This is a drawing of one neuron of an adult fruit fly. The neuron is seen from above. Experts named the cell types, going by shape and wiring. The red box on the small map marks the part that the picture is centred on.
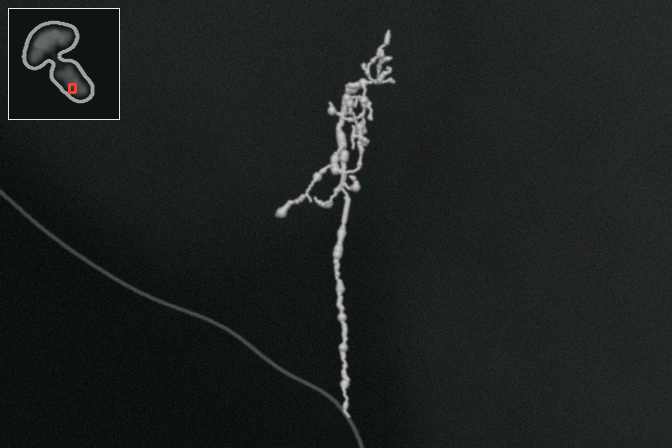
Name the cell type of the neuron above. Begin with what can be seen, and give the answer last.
It is in the nerve cord and does not reach the brain. The drawing shows no cell body. This is a sensory neuron entering the nerve cord. The cell type is SNta25.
